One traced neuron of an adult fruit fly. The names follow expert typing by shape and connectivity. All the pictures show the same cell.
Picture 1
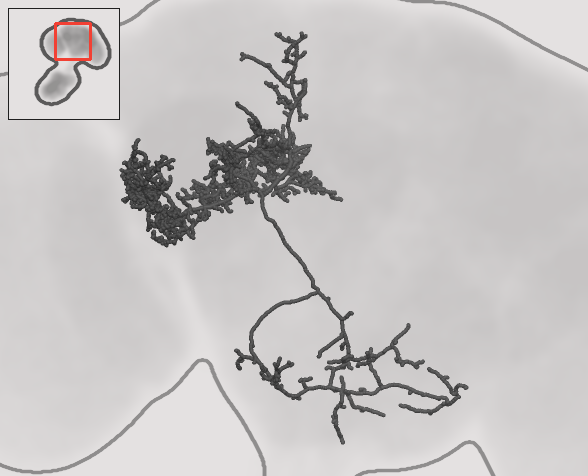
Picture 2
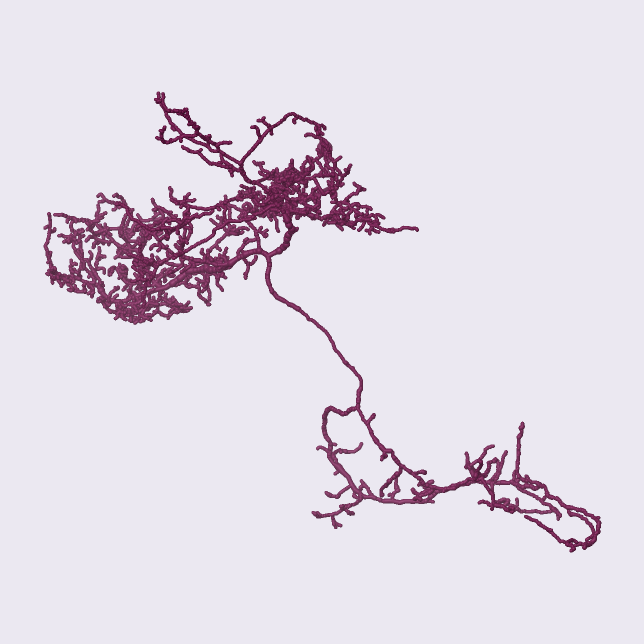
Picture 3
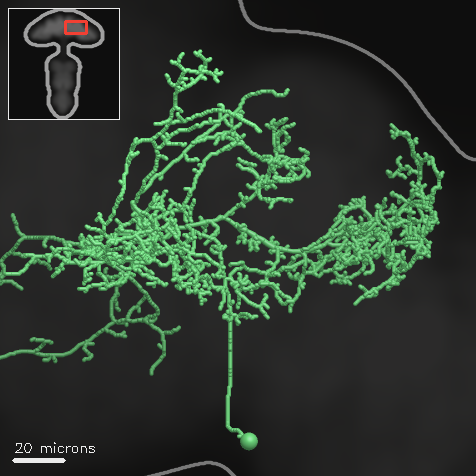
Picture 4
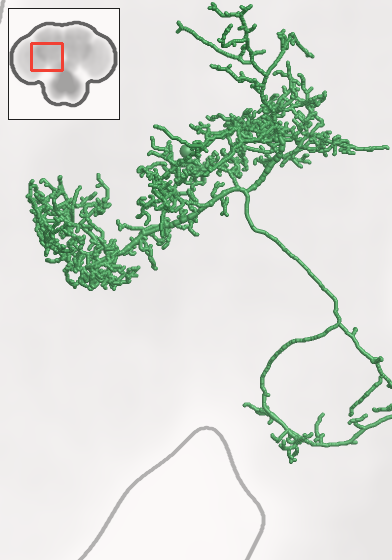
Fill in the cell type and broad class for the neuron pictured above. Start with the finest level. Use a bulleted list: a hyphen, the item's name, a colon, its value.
- cell type: PVLP115
- broad class: central-brain intrinsic neuron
